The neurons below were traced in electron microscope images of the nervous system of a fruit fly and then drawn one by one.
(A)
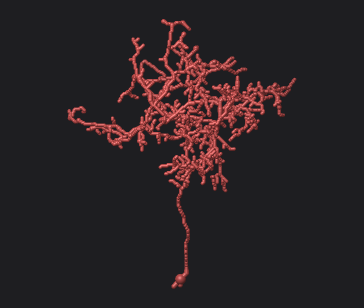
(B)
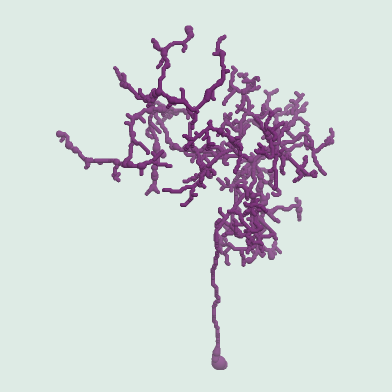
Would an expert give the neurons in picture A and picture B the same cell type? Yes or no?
yes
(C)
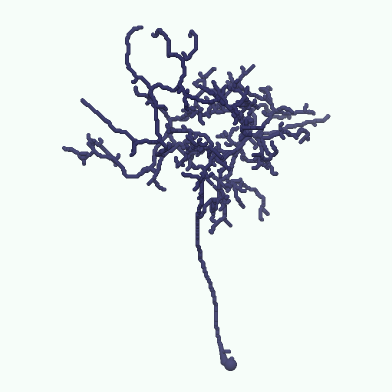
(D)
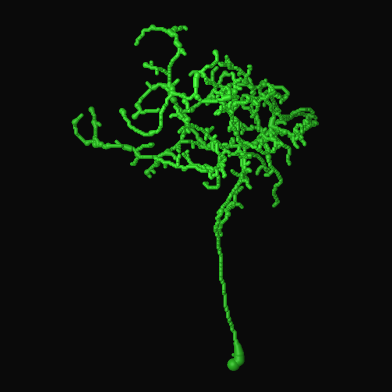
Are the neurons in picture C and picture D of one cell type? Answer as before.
yes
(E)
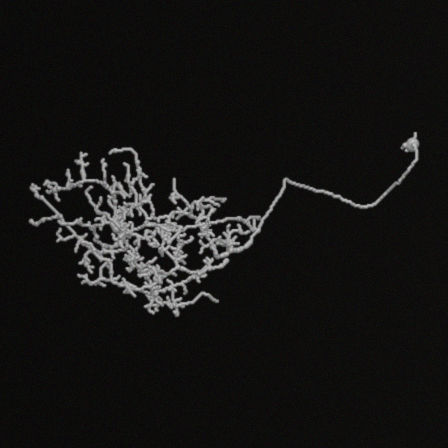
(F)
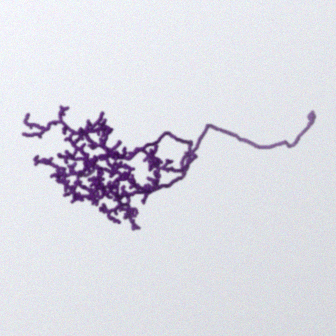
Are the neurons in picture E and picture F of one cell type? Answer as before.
yes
